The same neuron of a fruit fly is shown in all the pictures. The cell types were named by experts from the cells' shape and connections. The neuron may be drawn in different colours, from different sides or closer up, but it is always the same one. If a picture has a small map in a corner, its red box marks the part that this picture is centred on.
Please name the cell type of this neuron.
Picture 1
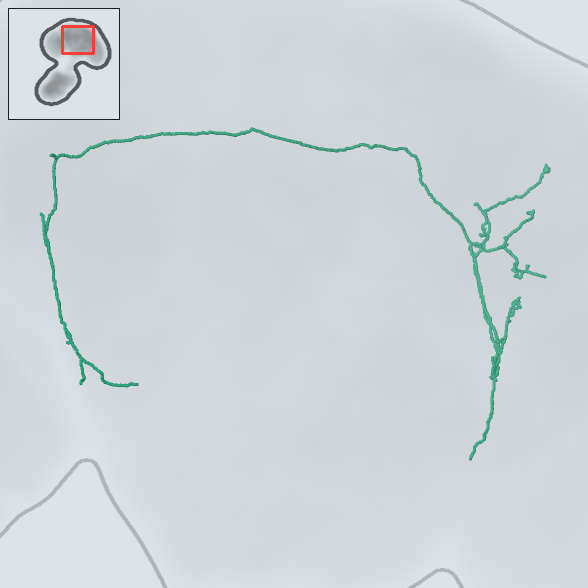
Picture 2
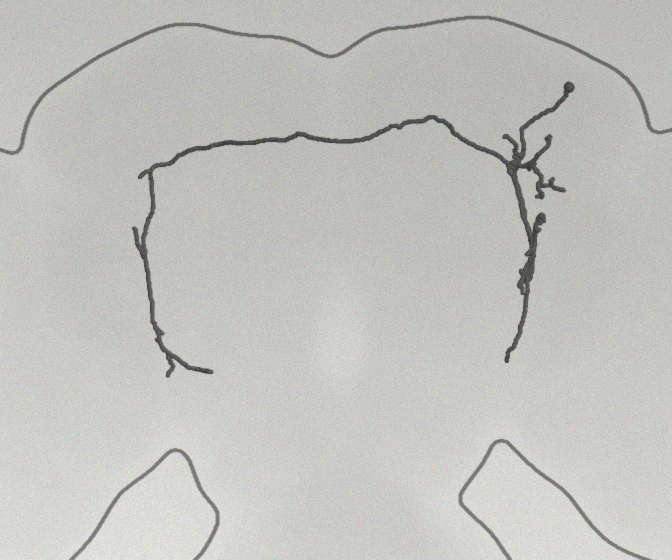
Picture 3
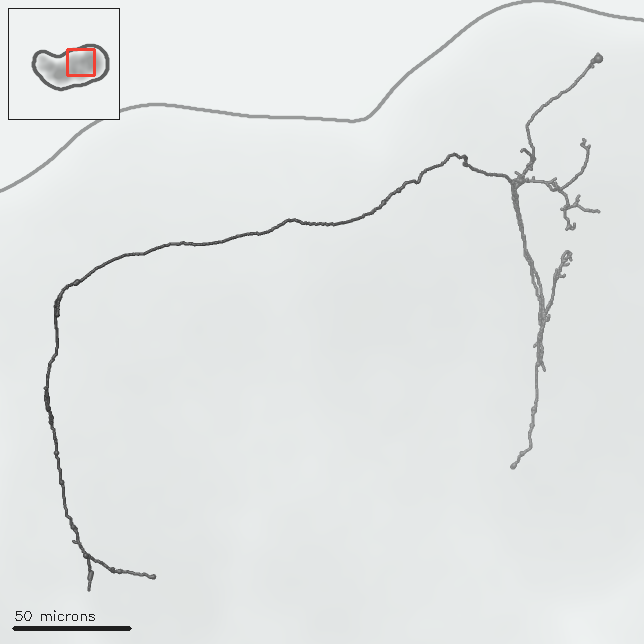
CB1818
